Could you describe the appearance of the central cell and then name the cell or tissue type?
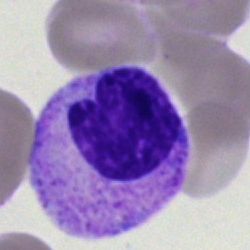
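Outline round, smooth. Nucleus notched on its upper left side, placed toward the upper right. Wider cytoplasm band at lower left. Chromatin dark purple, somewhat clumped. Metamyelocyte.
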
